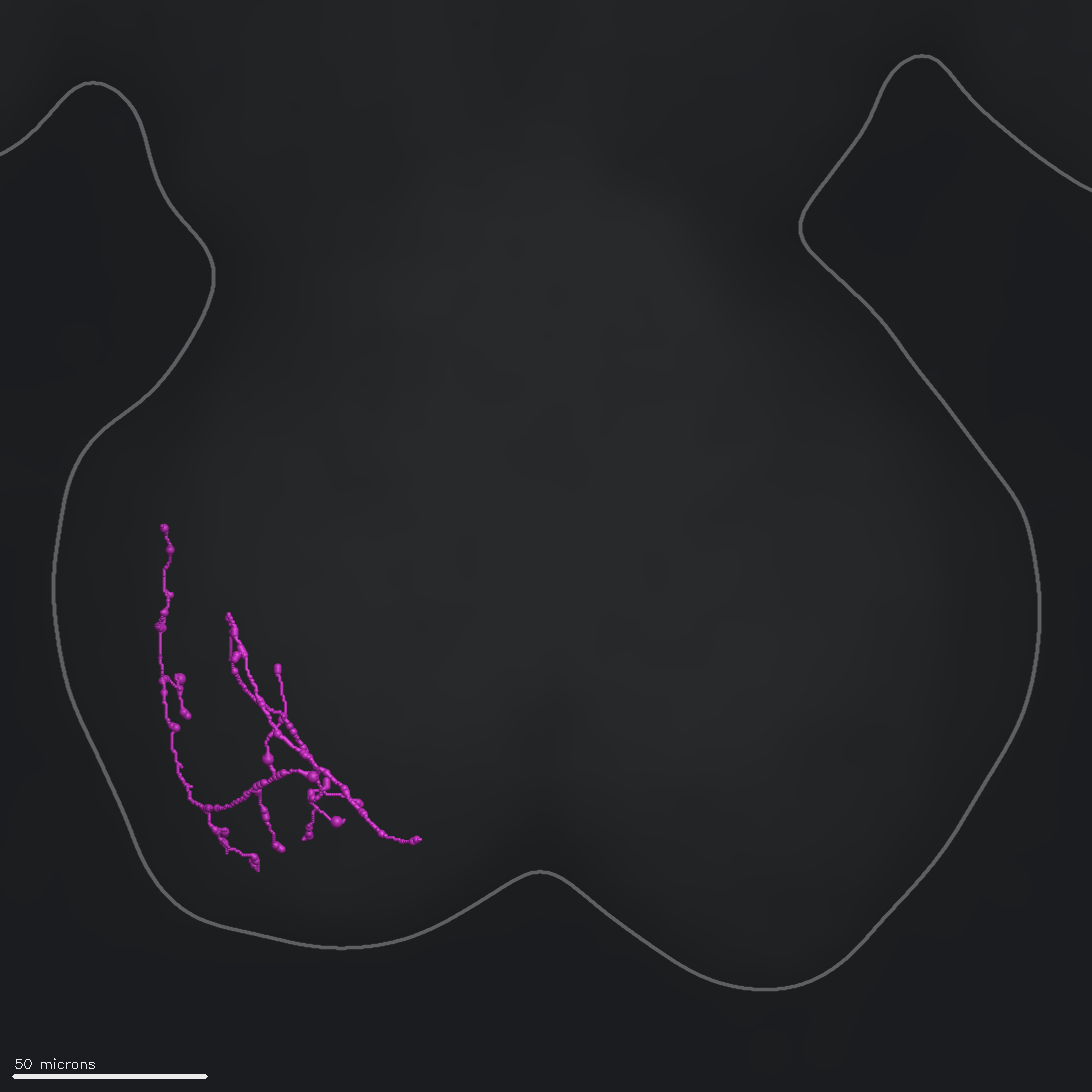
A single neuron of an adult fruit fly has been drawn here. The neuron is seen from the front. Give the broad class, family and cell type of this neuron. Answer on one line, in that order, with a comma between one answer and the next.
descending neuron, DNge, DNge060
